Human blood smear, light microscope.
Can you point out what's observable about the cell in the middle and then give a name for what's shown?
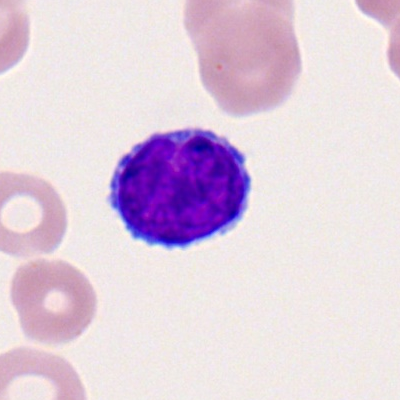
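Nearly the whole cell is taken up by the nucleus, which carries a small notch at its top edge. Its chromatin is dense and clumped. The margin of the cell appears finely ragged rather than smooth. I name this cell a lymphocyte.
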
